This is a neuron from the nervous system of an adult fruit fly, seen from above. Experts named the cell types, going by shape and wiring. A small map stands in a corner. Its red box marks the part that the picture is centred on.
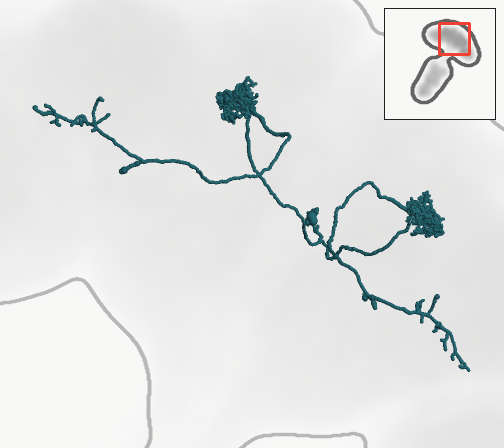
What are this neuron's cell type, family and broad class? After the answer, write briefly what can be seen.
Its cell type is VP3+VP1l_ivPN. The name of its family is class ALPN. It is a central-brain intrinsic neuron. It lies in the brain. The cell body can be seen in the middle of the picture.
